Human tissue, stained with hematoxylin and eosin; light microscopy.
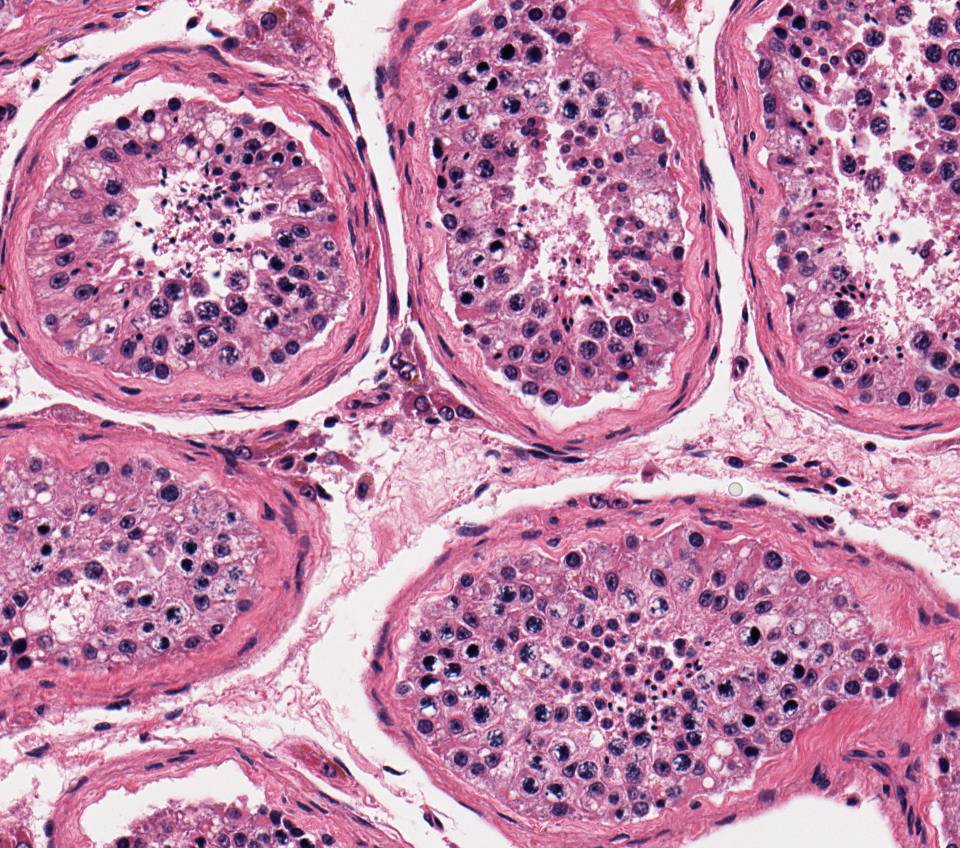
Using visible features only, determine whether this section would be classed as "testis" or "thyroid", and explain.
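This is testis rather than thyroid. The tubules are lined by a many-layered epithelium of germ cells, round nuclei stacked from wall toward lumen.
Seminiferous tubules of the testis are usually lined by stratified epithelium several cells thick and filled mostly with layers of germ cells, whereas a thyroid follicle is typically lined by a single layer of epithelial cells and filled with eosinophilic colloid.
Each tubule has a thick, pink, layered fibrous wall with flattened spindle-shaped nuclei.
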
